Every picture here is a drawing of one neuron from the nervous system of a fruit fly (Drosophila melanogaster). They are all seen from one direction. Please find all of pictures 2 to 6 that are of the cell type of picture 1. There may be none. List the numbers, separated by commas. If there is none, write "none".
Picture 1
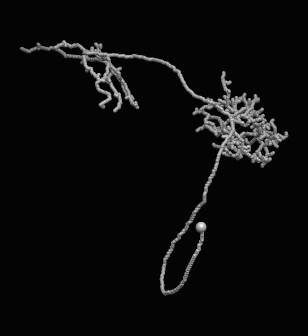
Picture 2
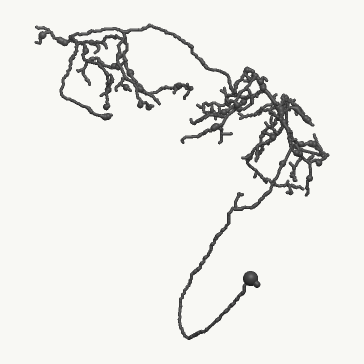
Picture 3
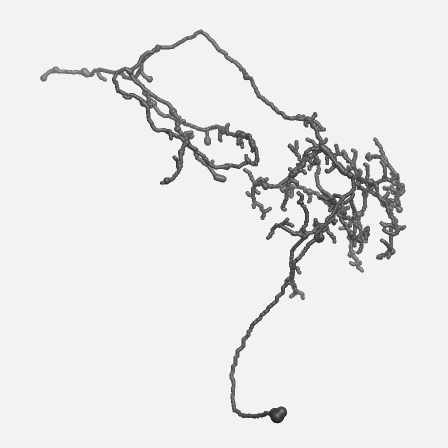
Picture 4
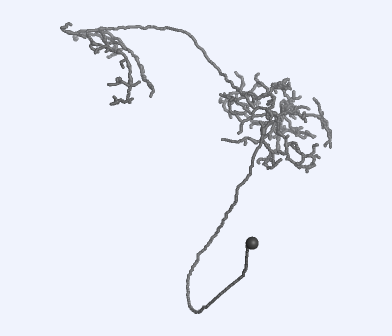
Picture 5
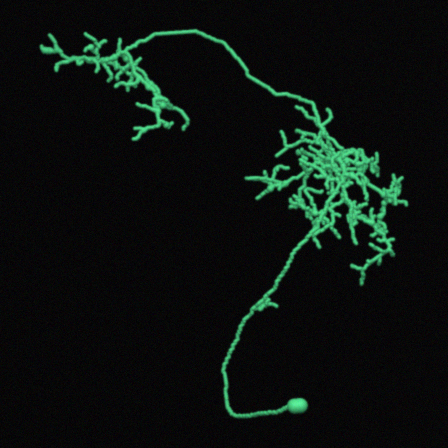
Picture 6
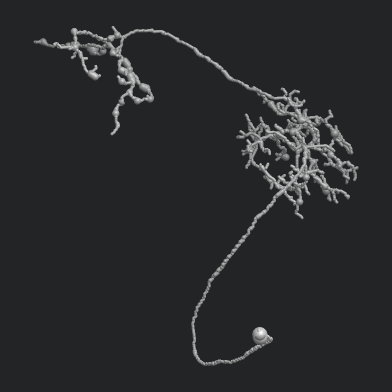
4, 5, 6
